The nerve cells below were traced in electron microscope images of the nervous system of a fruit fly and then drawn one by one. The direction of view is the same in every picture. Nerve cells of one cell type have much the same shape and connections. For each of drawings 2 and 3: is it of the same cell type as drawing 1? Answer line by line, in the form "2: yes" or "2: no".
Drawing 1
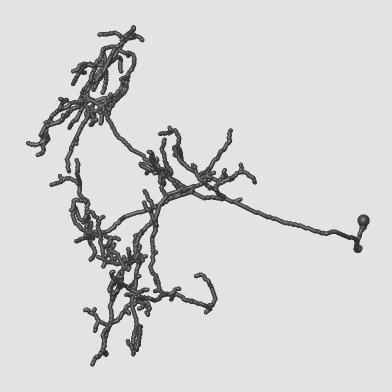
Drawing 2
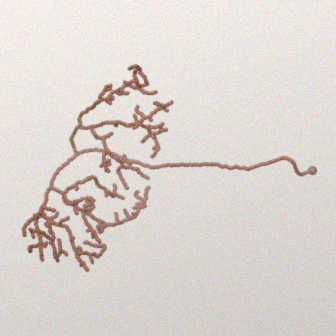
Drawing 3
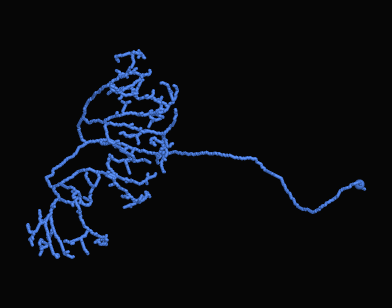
2: no
3: no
